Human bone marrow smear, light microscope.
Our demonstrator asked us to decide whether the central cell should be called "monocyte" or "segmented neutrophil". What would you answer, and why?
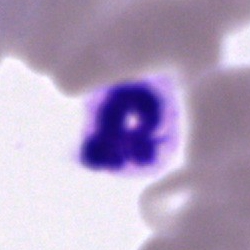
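This is a segmented neutrophil. The deciding feature is the nucleus, which is split into several connected lobes.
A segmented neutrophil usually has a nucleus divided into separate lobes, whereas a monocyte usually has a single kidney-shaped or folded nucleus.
The nucleus also stains deep dark purple and has a small pale hole near its centre. The cytoplasm forms only a narrow rim around it.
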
